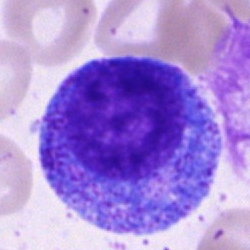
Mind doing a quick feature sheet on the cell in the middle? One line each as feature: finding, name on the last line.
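Outline: round and smooth
Nucleus: toward the upper part of the cell
Granules: most crowded in the cytoplasm below the nucleus
Vacuoles: none visible in the cytoplasm
Name: promyelocyte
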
